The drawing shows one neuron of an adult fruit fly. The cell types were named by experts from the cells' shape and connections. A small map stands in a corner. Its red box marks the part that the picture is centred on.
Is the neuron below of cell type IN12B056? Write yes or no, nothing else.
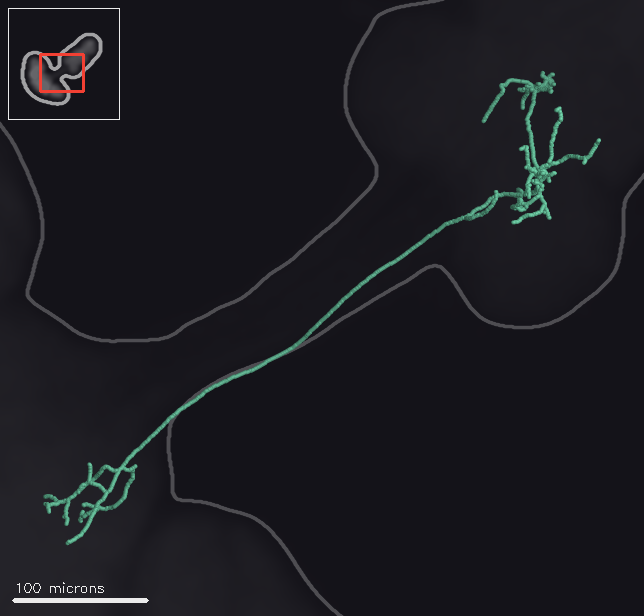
no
